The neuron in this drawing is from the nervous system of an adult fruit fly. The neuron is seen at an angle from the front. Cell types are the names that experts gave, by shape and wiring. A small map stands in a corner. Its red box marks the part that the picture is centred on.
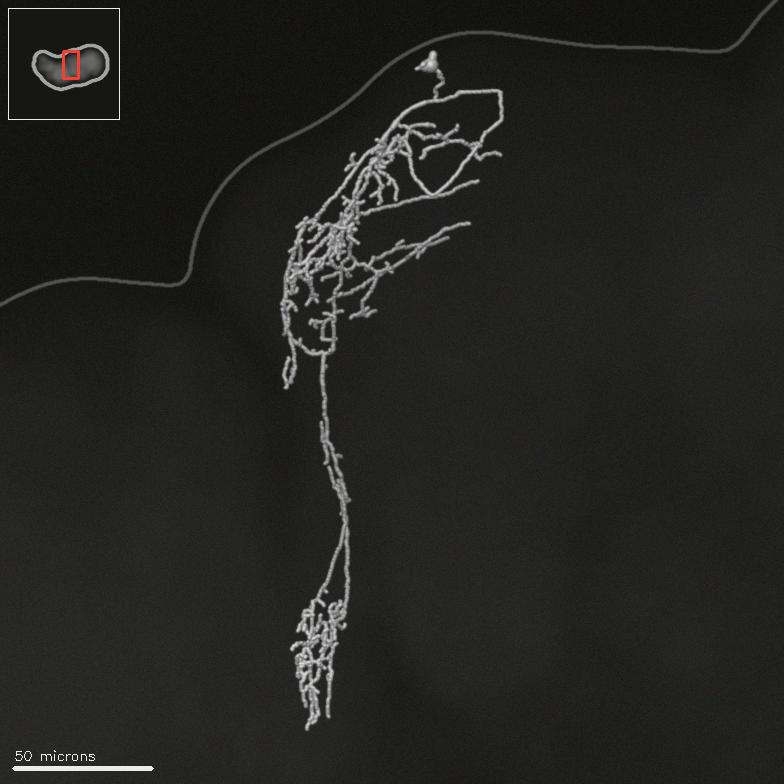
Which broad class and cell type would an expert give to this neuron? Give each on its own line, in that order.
central-brain intrinsic neuron
aMe23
